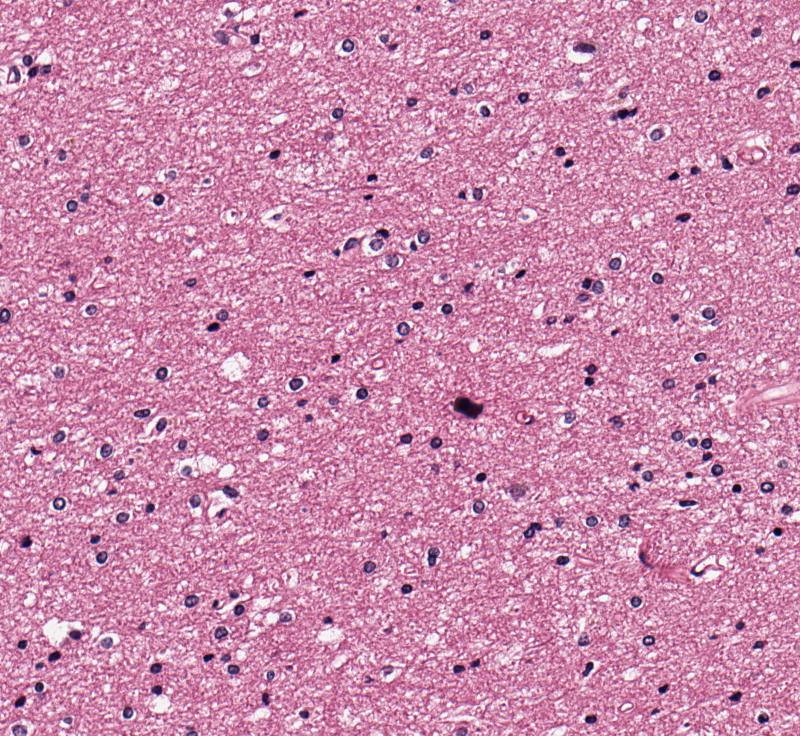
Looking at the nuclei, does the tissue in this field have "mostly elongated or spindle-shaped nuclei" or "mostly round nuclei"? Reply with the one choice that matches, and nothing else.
Mostly round nuclei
